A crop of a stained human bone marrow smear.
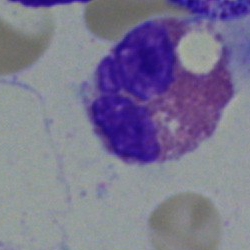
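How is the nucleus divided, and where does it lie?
Into lobes, by pale clefts; it fills the left part of the cell.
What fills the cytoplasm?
Fine pinkish granules.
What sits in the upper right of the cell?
A single large, round, clear vacuole.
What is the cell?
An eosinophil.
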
